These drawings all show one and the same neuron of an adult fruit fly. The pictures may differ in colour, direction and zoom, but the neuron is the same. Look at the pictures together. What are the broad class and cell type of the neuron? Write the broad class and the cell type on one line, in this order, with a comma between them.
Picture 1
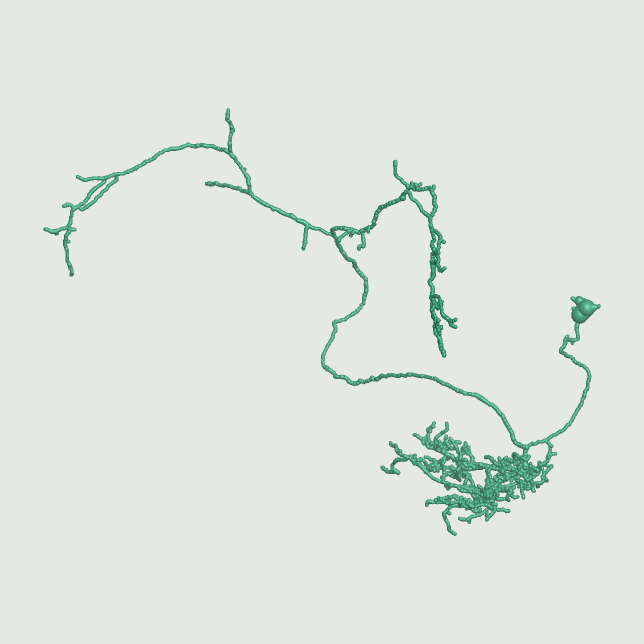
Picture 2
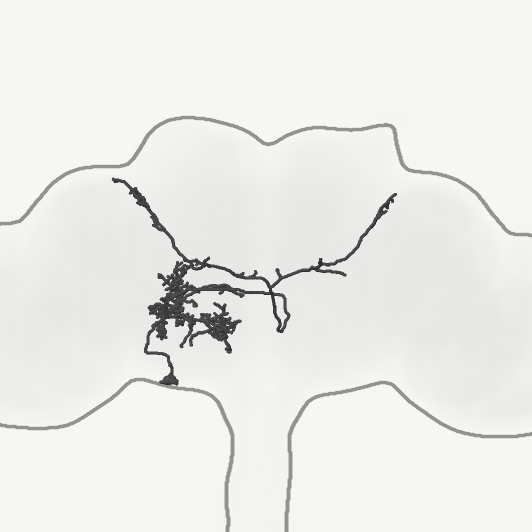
central-brain intrinsic neuron, GNG525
